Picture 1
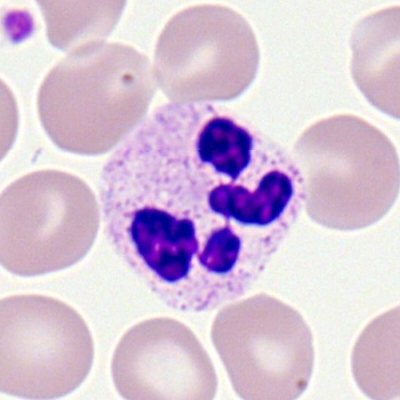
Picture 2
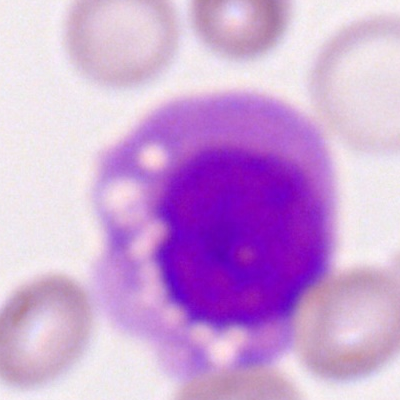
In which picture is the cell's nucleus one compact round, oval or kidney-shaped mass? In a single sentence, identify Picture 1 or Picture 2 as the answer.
It is in Picture 2 that the cell's nucleus is one compact round, oval or kidney-shaped mass.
